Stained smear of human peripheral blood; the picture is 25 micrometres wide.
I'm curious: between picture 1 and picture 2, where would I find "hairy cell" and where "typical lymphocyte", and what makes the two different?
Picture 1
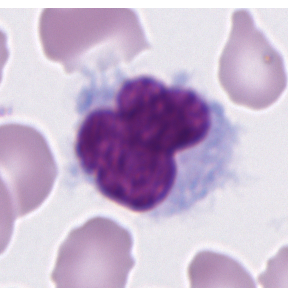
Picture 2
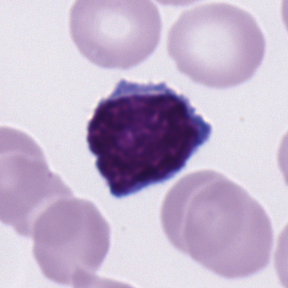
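The hairy cell is in picture 1, the typical lymphocyte in picture 2. Start at the edge: in picture 1 it is ragged, with fine wispy projections.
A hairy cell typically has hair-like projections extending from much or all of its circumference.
In picture 2 the outline is angular, with a pointed corner on the right, and the upper edge of the cytoplasm is finely ragged. Then the cytoplasm: in picture 1 it is pale blue and wider on the right of the nucleus than on the left; in picture 2 the nucleus fills about 80% of the cell's area.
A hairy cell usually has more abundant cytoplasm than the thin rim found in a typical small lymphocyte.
The nucleus measures about 12 micrometres across in picture 1; in picture 2 it is a single rounded mass without lobes or a notch, about 10 by 9 micrometres, in a cell about 11 micrometres across. The chromatin is dark purple and coarsely clumped in both, and dense in picture 1, where no nucleoli can be seen. Picture 1 has no coarse dark granules; picture 2 shows no granules and no vacuoles.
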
